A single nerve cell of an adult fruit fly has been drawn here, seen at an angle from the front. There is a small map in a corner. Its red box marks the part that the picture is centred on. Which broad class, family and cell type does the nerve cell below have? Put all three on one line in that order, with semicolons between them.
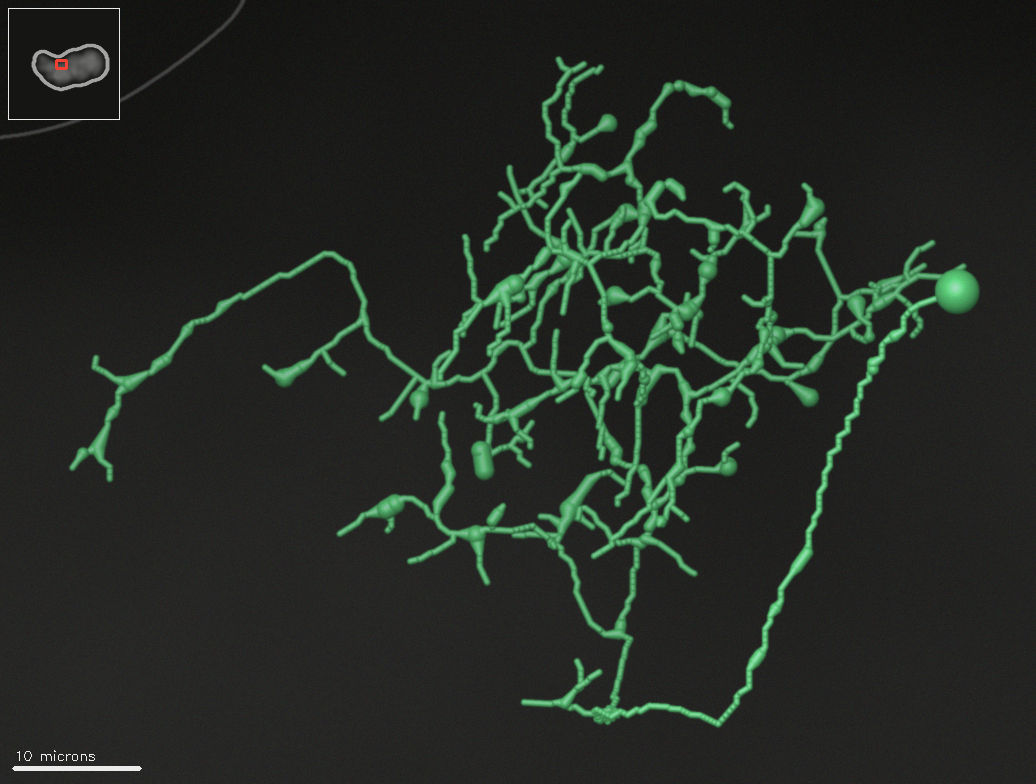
optic-lobe intrinsic neuron; Cm; Cm8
